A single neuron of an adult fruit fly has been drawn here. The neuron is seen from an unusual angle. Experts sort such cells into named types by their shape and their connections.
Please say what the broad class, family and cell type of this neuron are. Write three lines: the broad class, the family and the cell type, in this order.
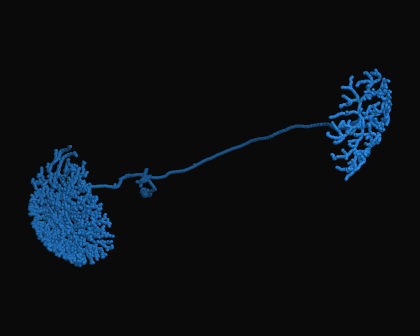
optic-lobe intrinsic neuron
H
H1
